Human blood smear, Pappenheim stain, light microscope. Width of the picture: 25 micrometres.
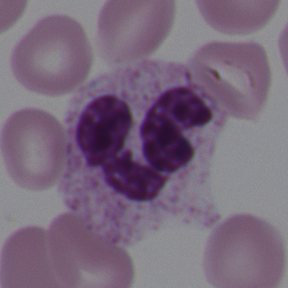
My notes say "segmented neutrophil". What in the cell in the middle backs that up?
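Segmented neutrophil. Fits: fine violet granules scattered throughout the cytoplasm.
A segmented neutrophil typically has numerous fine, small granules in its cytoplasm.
Also seen: nucleus divided into several separate lobes, lying in a curve open towards the top of the picture. Cytoplasm abundant, pale pinkish-lilac.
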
